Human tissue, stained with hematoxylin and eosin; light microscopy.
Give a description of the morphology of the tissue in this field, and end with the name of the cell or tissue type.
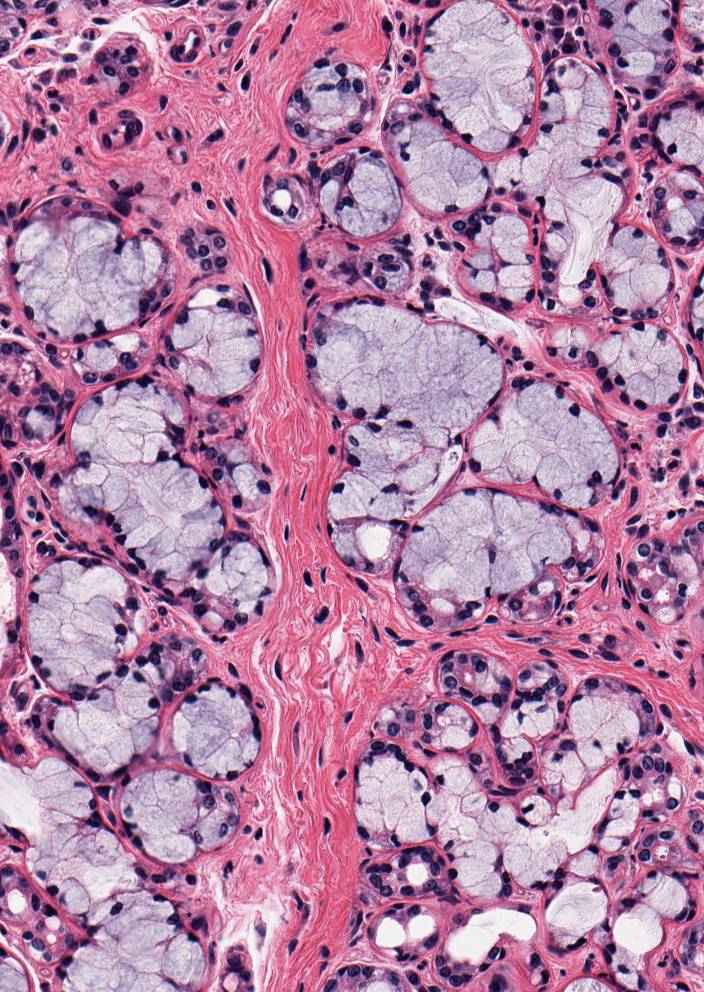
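Closely packed rounded glandular units cluster on either side of a central fibrous band. Each unit is outlined by a thin strand of pink connective tissue. The pale glandular cells have dark, flattened nuclei pressed against the cell base. Elongated spindle-shaped nuclei in the central band lie parallel to its fibres. This is minor salivary gland.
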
